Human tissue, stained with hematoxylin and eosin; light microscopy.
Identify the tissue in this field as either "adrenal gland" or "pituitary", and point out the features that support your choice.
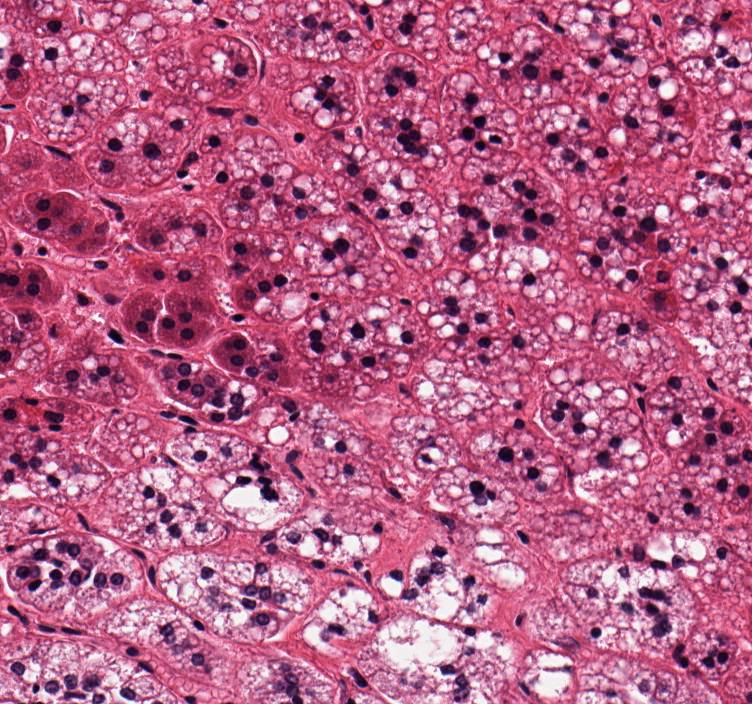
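This is adrenal gland. Throughout the field the cells lie in rounded nests and short cords separated by thin septa. Most cells look foamy, their abundant cytoplasm filled with many small clear vacuoles; in the upper left, a group has dense pink cytoplasm instead.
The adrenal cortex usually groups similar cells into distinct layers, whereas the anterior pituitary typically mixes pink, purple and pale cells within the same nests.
Here the dense pink cells form their own group.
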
